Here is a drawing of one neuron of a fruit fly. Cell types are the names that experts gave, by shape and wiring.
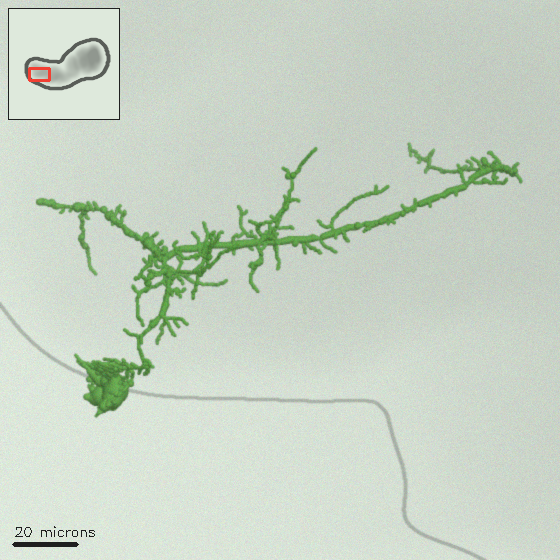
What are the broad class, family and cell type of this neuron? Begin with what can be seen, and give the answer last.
From left to right in the picture it spans about 160 microns. The picture shows dozens of branch ends. This is a motor neuron of the nerve cord. Its family is hemilineage 15B. The cell type is ltm1-tibia MN.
